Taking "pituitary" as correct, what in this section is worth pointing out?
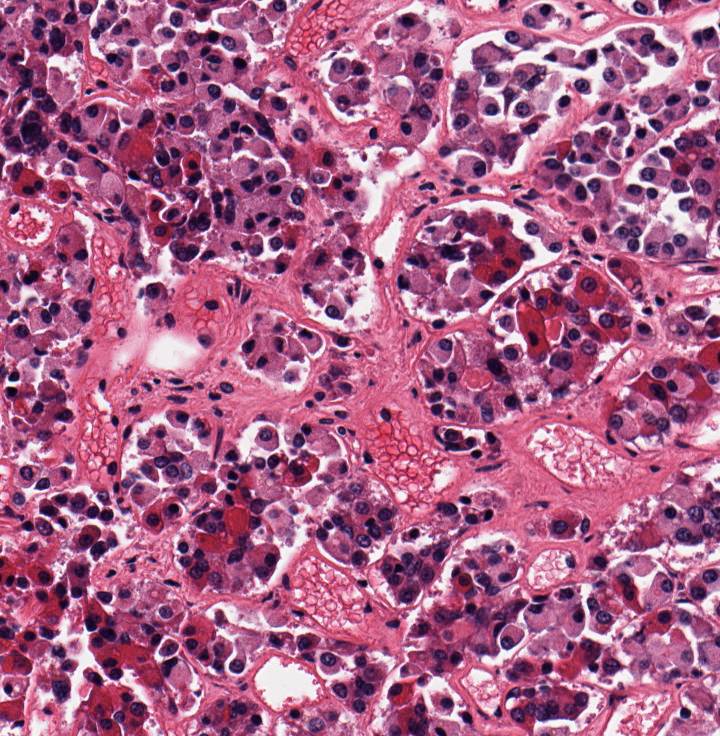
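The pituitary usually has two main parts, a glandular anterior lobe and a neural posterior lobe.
What I see are nests of cells divided by delicate connective tissue septa, which become slightly broader toward the centre of the field. Many of these cells have finely granular cytoplasm, not clear or vacuolated.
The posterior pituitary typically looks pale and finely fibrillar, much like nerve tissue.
These granular, cell-filled nests look nothing like that, so this pituitary field goes with the glandular side rather than the neural one. The nests form no gland lumens, and white shrinkage clefts separate many of them from the septa around them.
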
